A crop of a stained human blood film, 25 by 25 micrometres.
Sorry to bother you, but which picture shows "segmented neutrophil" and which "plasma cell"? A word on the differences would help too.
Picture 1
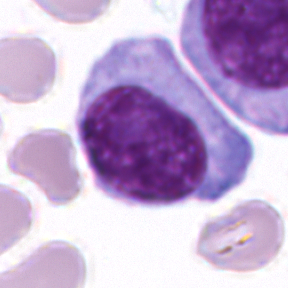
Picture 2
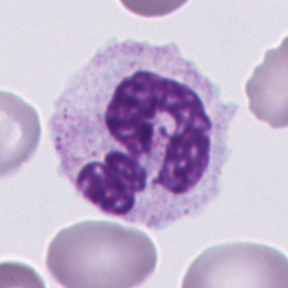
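You've got the plasma cell in picture 1 and a segmented neutrophil in picture 2. The plasma cell's outline is irregular and a bit angular rather than round, while the neutrophil is roughly round with a slightly irregular, frayed edge. The plasma cell's nucleus is oval and about 12 by 9 micrometres.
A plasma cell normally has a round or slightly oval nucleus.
Over in the neutrophil, the chromatin is dark purple and coarsely clumped, and there are no nucleoli to be seen.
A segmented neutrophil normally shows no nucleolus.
The cytoplasm differs as well: the neutrophil has plenty of it, pale pinkish-lilac and filled with fine, dusty violet granules, while the plasma cell shows no distinct granules. Neither cell has vacuoles. Another nucleated cell lies against the plasma cell's upper right edge.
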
